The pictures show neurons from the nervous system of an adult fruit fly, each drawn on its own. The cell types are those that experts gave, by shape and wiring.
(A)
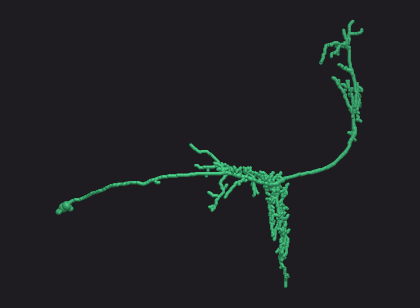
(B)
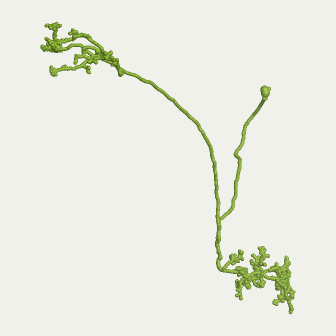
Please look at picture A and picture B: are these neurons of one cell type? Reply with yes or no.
no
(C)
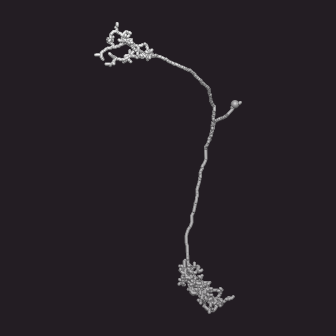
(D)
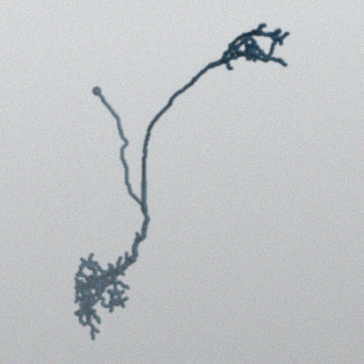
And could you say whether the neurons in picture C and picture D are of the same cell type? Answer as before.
yes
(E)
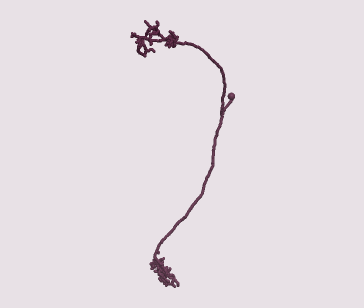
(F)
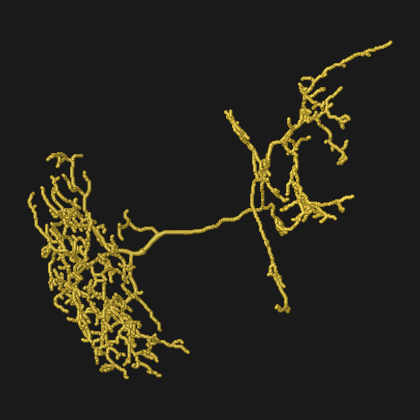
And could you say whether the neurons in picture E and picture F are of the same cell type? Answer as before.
no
